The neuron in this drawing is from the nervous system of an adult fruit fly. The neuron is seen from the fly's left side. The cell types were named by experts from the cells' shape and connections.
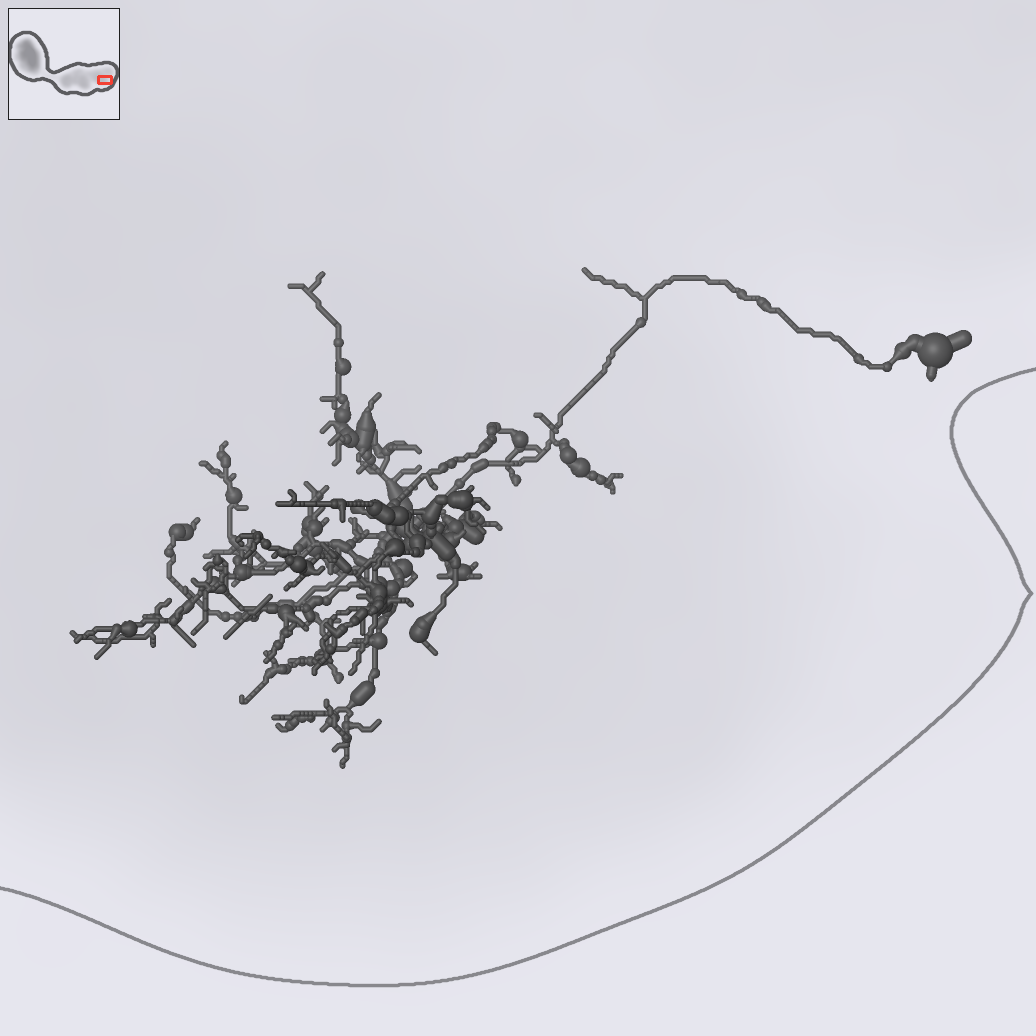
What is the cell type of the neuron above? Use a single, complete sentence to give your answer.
What this neuron is, by cell type, is IN20A.22A066.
